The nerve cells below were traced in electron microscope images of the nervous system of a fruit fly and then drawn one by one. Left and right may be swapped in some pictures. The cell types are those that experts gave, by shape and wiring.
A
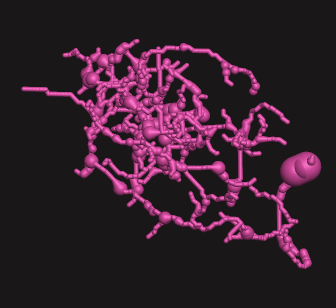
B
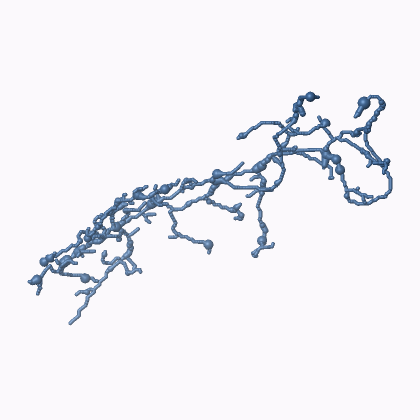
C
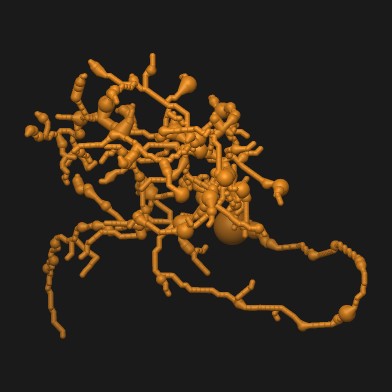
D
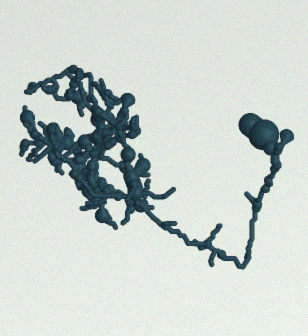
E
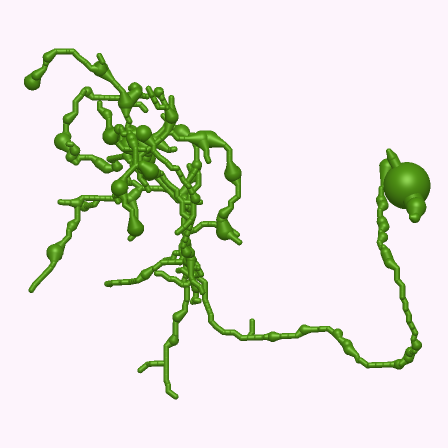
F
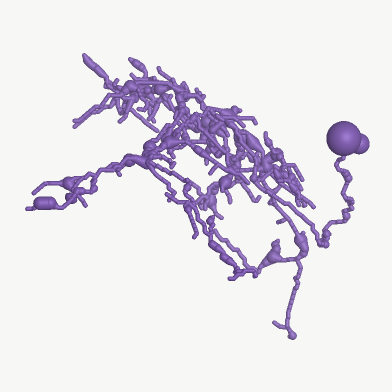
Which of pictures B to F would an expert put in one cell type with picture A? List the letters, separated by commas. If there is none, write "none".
C, D, E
